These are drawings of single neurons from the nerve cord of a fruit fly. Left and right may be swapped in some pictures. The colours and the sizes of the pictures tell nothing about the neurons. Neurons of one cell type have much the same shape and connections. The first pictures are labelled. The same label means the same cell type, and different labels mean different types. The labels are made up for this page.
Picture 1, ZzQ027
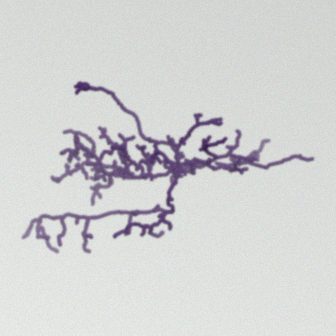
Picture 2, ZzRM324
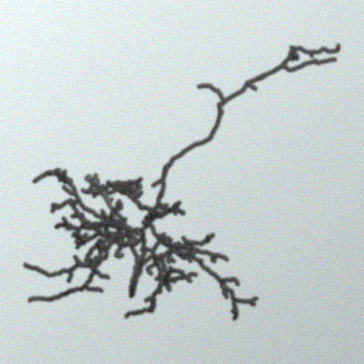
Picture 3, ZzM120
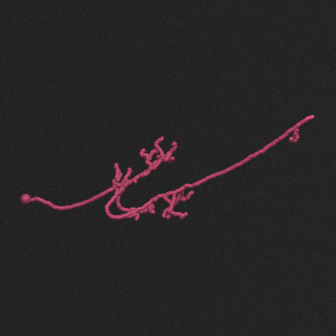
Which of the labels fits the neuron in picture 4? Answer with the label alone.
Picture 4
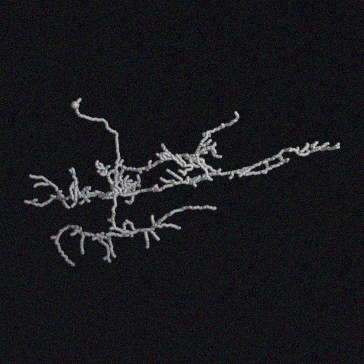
ZzQ027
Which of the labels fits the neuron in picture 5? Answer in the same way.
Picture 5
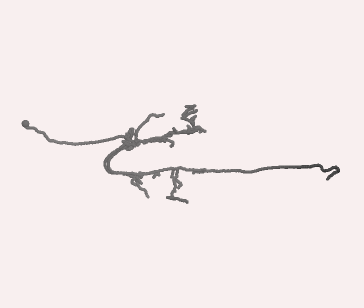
ZzM120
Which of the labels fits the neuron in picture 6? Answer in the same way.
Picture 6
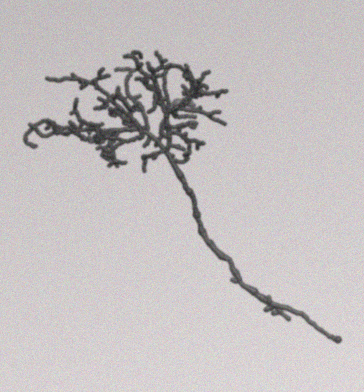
ZzRM324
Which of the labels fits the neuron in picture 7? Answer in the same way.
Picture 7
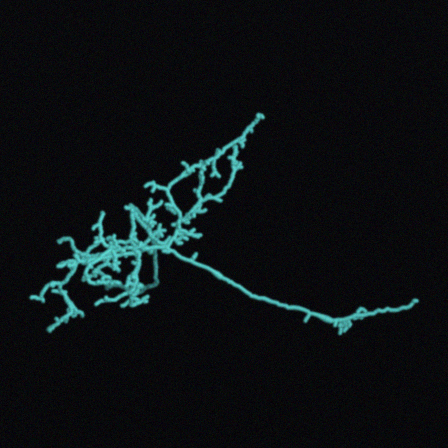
ZzRM324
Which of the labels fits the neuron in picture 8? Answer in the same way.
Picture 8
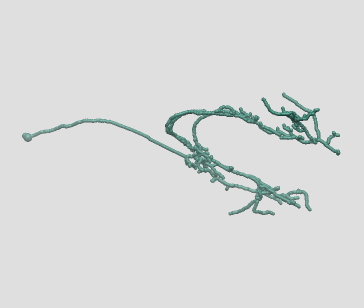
ZzM120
